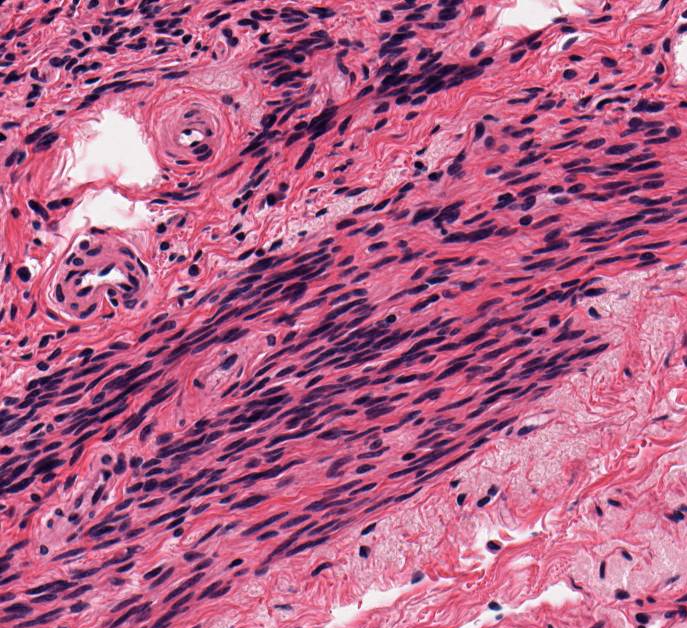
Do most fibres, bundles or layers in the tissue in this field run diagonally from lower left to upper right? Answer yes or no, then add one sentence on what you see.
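Yes. A dense band of spindle cells in fascicles crosses the field diagonally from lower left to upper right.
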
